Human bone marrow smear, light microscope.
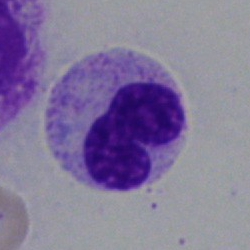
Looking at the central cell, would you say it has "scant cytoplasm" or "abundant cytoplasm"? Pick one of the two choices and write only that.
Abundant cytoplasm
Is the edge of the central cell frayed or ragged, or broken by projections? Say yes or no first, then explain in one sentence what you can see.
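No. The cell has a smooth, nearly round outline.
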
